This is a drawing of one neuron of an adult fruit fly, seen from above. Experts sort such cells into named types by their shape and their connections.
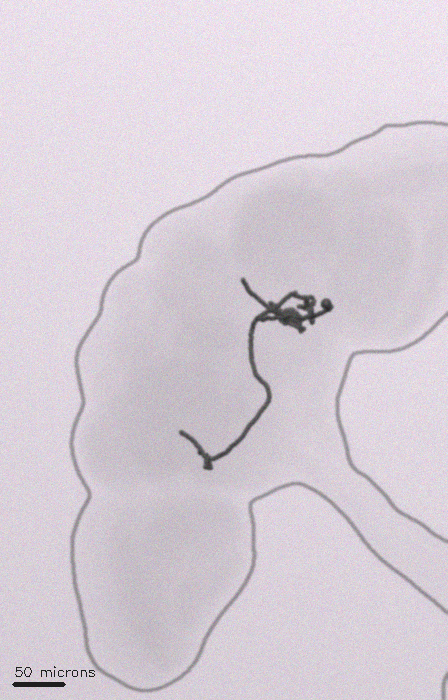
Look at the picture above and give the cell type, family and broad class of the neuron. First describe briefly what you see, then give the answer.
It lies in the brain. The cell body is on the right of the picture. From top to bottom in the picture it spans about 190 microns. The cell type is CB2081_a. Its family is hemilineage DM6_central1. It is a central-brain intrinsic neuron.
